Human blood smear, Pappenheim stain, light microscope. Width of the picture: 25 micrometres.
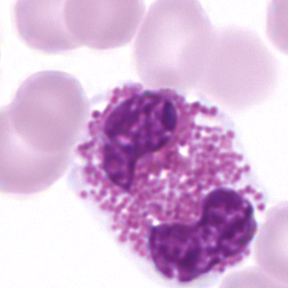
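Eosinophil, the cell in the middle. Its nucleus shows as two large dark purple masses, one at the upper left of the cell and one at the lower right, each with dense, coarsely clumped chromatin. Round reddish-pink granules crowd the cytoplasm. Along the left edge the border is indistinct, with loose granules scattered outward.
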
